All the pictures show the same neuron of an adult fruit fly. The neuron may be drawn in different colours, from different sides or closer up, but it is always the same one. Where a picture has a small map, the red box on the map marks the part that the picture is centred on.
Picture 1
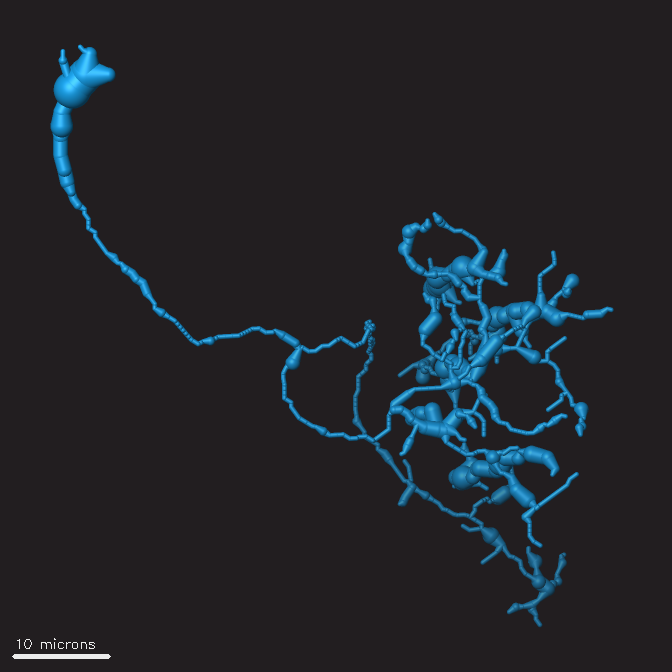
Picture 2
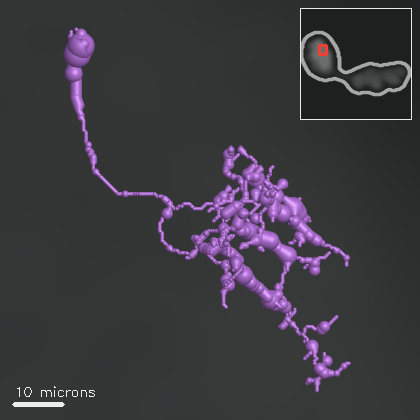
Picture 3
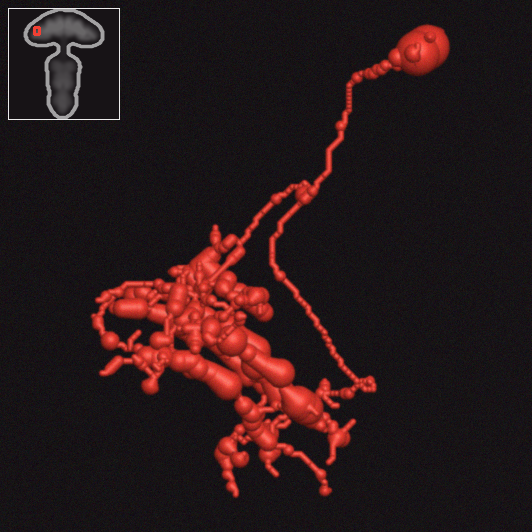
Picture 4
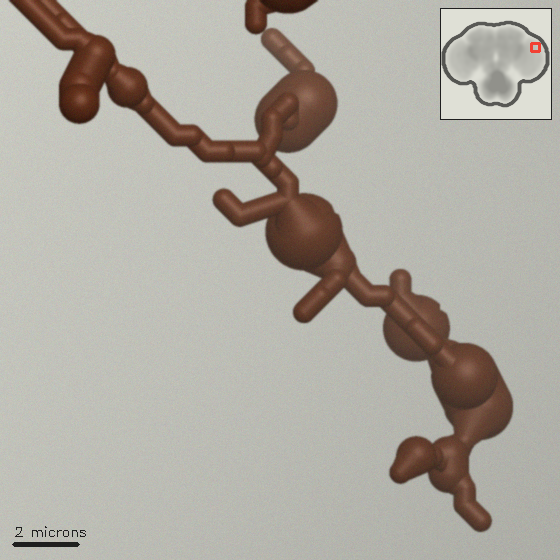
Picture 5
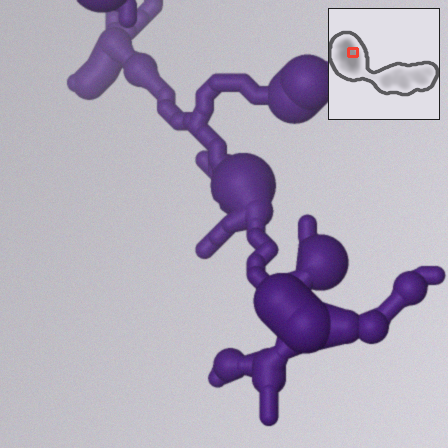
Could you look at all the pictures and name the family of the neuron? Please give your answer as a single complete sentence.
When grouped by family, this neuron is Dm.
